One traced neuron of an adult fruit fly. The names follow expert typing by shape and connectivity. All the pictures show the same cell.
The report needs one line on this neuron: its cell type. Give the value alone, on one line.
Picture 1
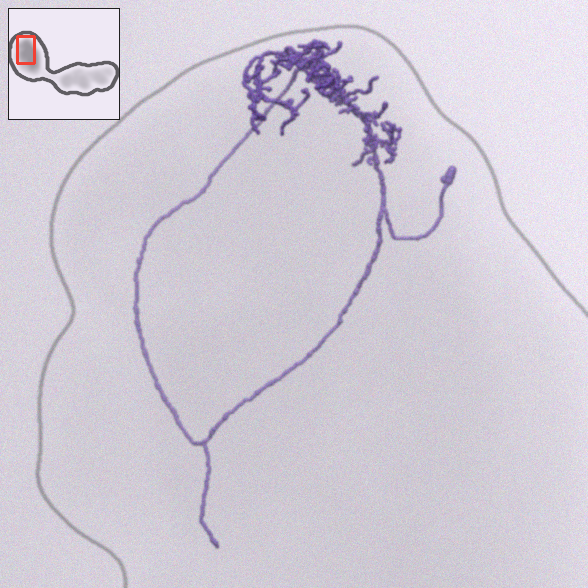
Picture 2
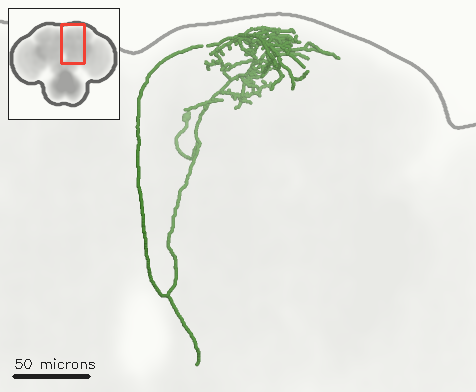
CB4128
